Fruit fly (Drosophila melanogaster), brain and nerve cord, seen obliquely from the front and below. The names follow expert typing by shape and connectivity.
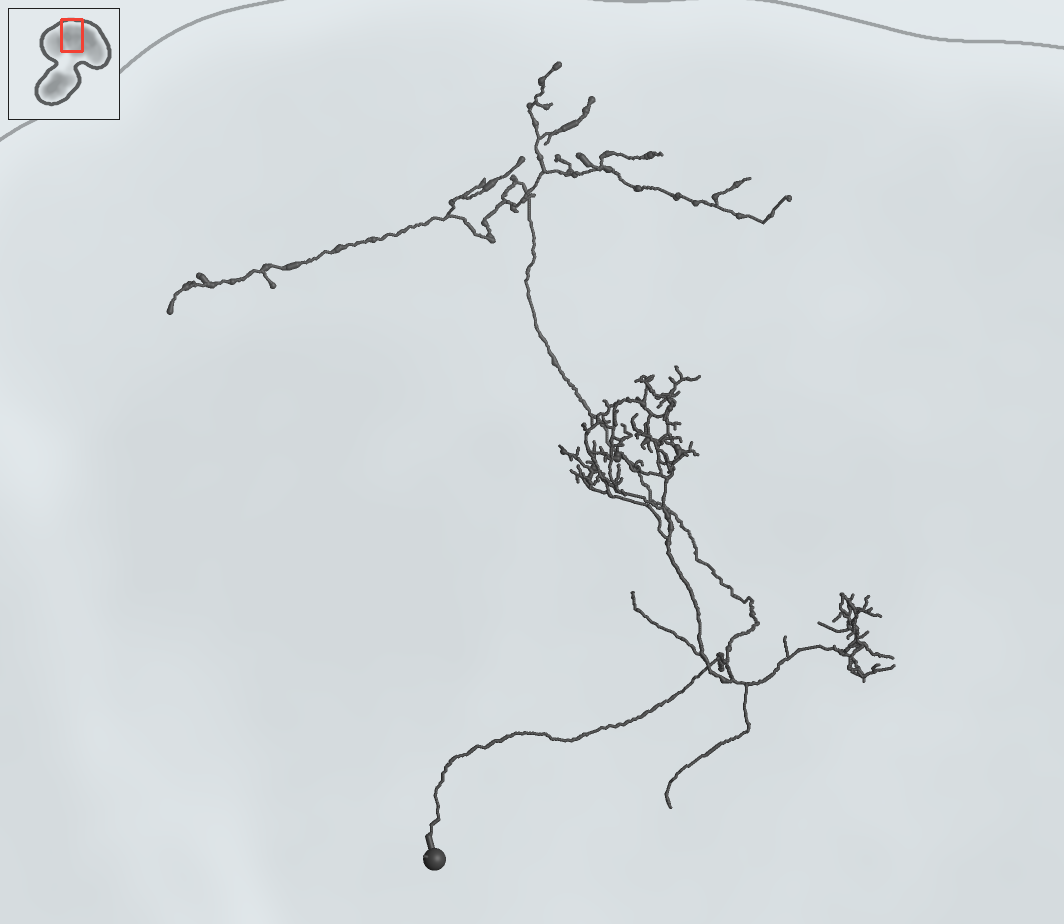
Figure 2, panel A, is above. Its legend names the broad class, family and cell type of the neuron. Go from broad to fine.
central-brain intrinsic neuron; hemilineage ALlv1; M_lvPNm29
